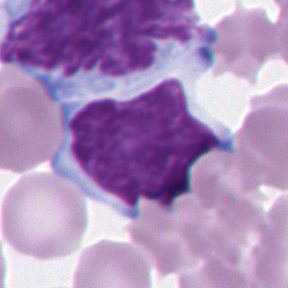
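Typical lymphocyte, the cell in the middle of this stained blood smear. Its nucleus has an irregular, angular outline with several pointed corners, and it fills most of the cell. That leaves just a narrow rim of pale blue cytoplasm, widest on the left side of the nucleus.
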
